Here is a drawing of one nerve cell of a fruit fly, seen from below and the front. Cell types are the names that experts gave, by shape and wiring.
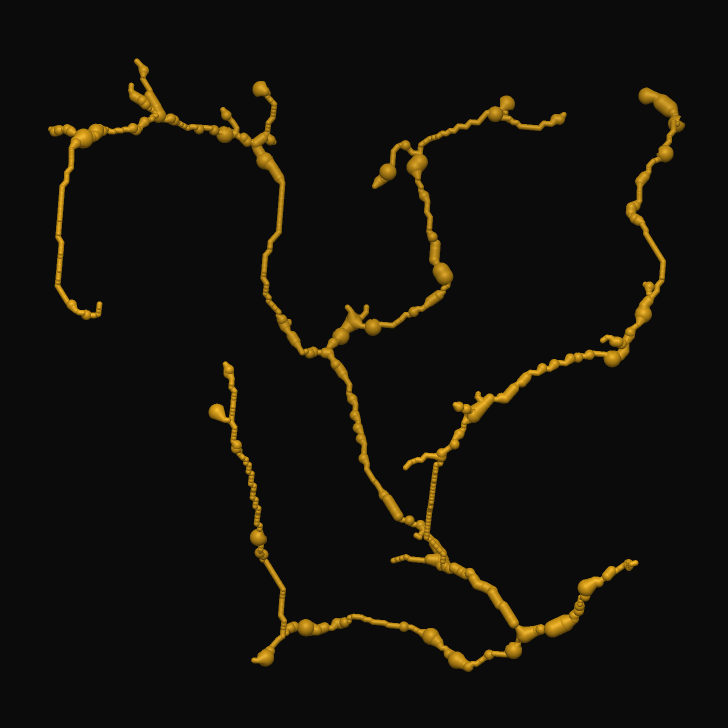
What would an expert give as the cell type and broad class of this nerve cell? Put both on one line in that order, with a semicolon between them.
GNG643; sensory neuron entering the brain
